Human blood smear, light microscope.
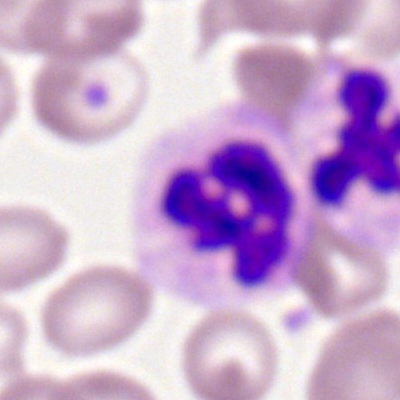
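Segmented neutrophil at the centre: several connected lobes make up the nucleus, whose chromatin is dense and dark purple. The cytoplasm is pale pinkish-lilac and holds no large orange-red granules.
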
